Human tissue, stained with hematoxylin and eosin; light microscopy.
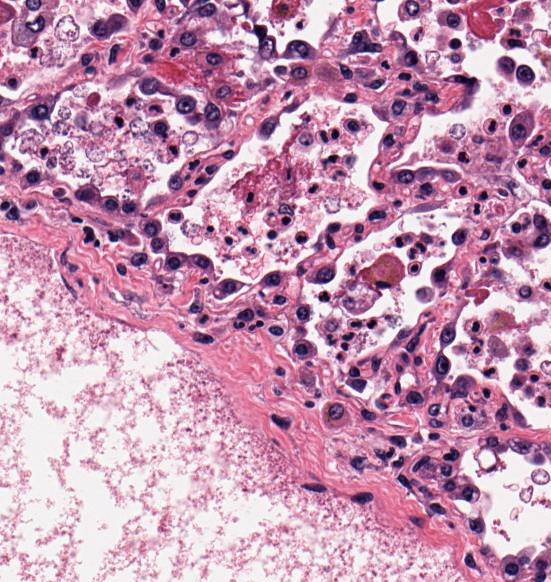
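Lung, haematoxylin and eosin. Cellular tissue upper right, pale acellular area lower left, diagonal border between. In cellular area, thin septa outline many irregular spaces holding loose free cells, many with pale foamy vacuolated cytoplasm. A few free cells have golden-brown cytoplasm, one prominent right of centre.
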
